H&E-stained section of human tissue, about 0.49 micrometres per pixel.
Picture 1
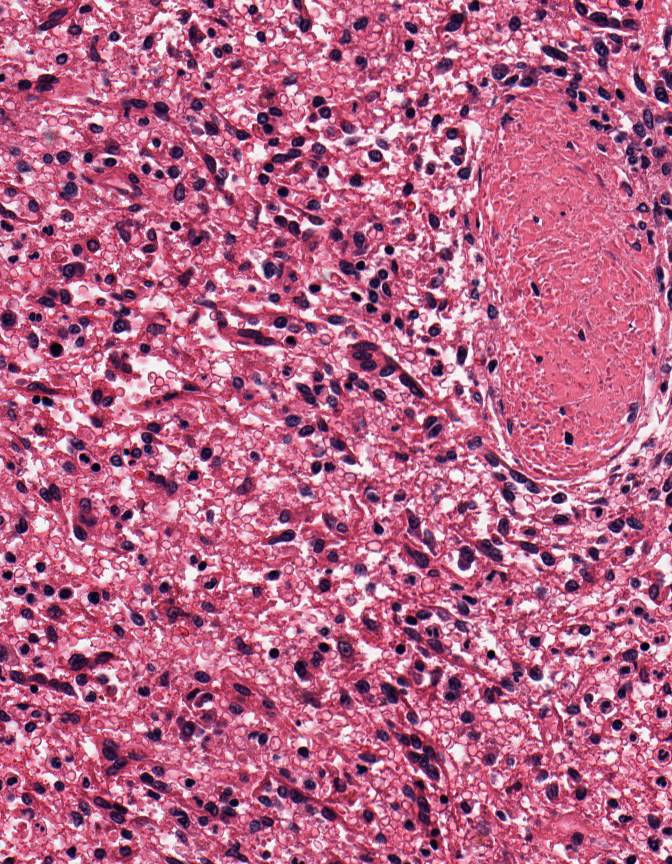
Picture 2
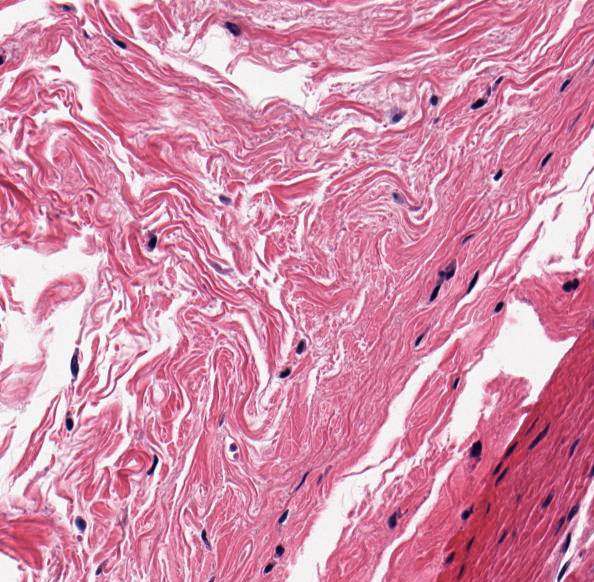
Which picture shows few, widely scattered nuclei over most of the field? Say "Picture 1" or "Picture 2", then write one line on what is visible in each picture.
Picture 2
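Picture 1: The field is filled by densely packed, loosely arranged cells, with no glands or epithelial lining anywhere.
Picture 2: The nuclei are sparse, dark and elongated, lying singly between the fibres.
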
